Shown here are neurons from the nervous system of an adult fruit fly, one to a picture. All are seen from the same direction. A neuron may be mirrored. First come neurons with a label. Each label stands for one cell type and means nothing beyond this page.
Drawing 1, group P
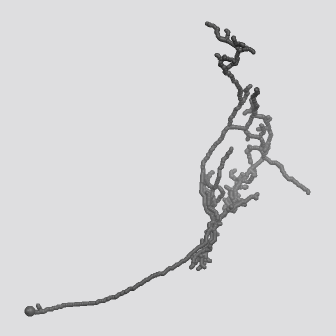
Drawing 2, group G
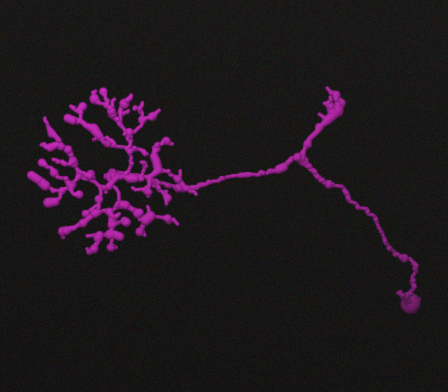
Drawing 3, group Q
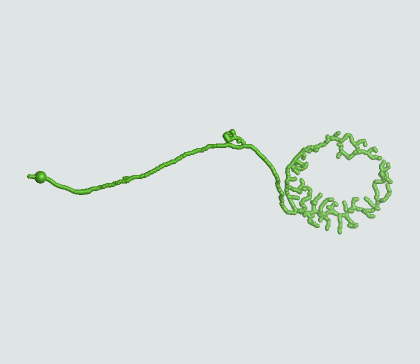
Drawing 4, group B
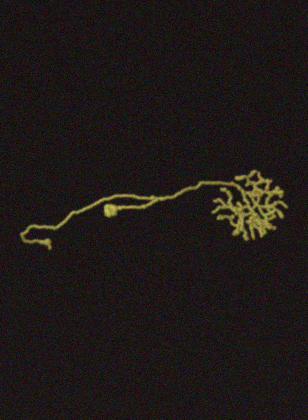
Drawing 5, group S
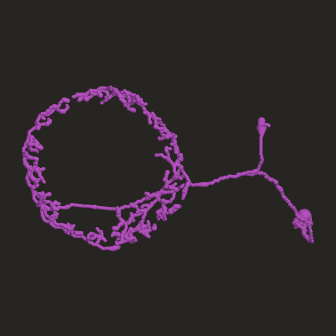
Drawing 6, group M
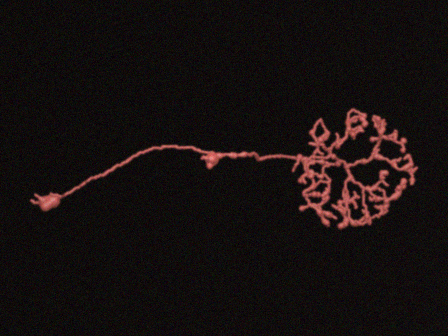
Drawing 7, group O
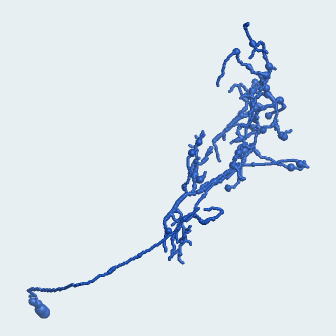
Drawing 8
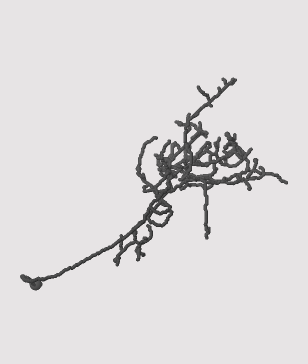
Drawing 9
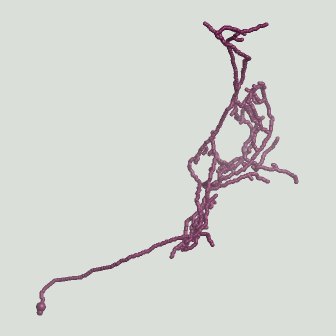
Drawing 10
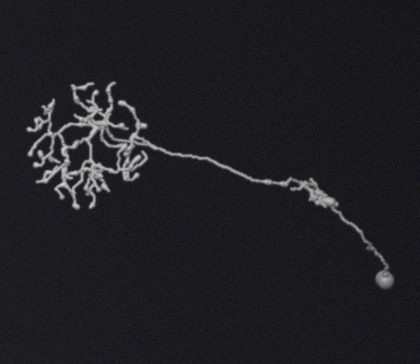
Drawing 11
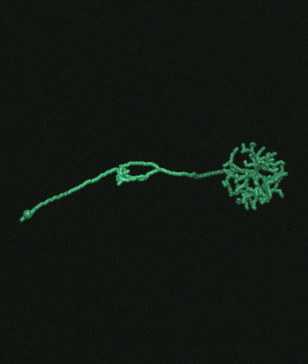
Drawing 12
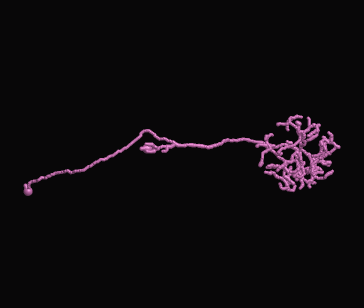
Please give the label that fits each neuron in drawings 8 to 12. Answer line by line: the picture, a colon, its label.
8: group O
9: group P
10: group B
11: group B
12: group B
